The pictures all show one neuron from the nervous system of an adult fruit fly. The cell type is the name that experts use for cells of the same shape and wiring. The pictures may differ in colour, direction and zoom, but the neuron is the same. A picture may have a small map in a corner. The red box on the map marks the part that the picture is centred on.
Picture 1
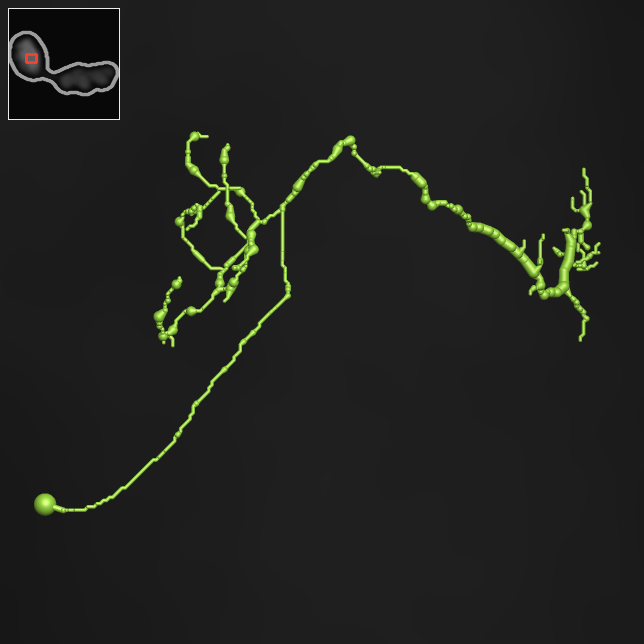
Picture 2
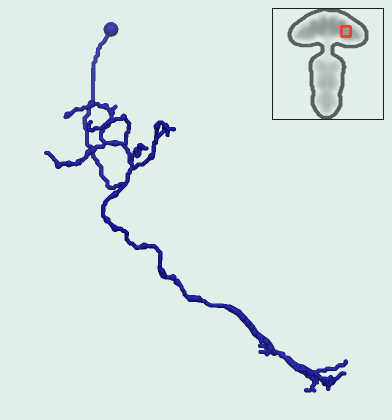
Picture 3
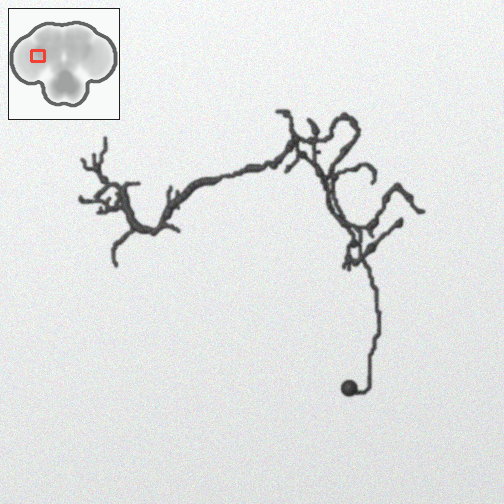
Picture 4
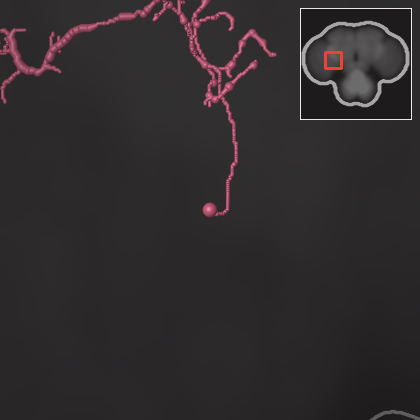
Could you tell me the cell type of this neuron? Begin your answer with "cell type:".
cell type: LC12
